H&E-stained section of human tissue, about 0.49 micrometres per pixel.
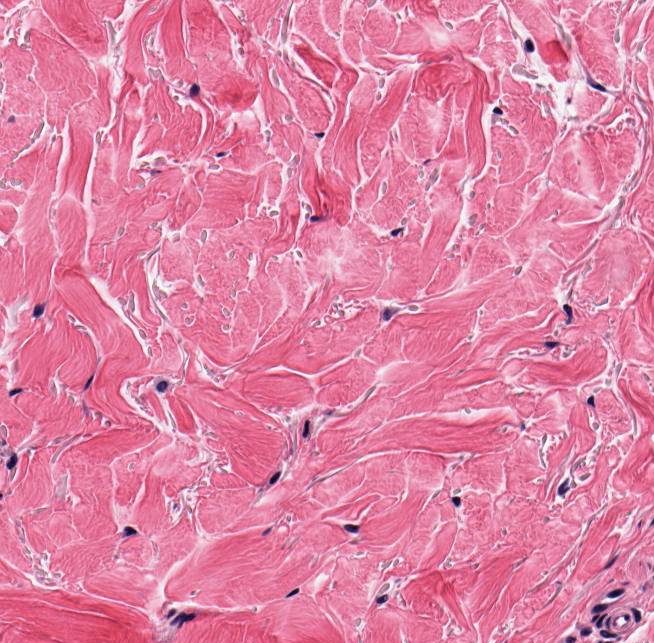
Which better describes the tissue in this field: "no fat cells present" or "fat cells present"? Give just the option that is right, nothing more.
No fat cells present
